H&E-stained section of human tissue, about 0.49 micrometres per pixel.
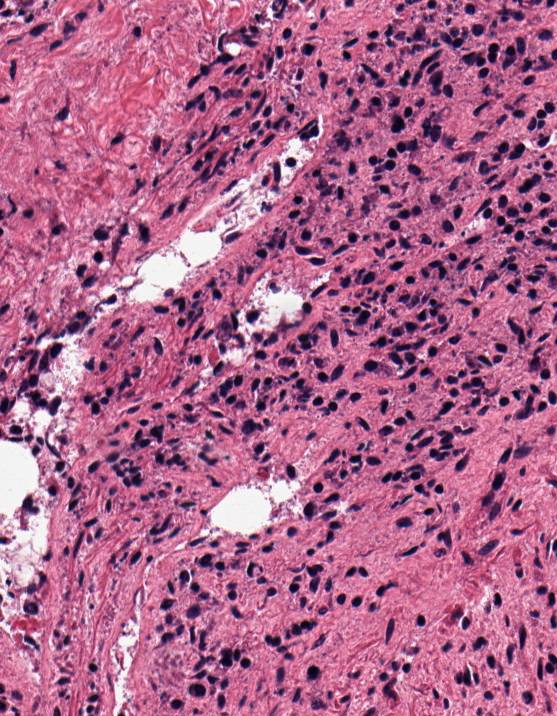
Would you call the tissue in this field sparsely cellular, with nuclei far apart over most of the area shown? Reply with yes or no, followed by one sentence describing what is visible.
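No. Densely cellular tissue fills the right and central parts of the field, while the upper left corner holds sparsely cellular pink tissue.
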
